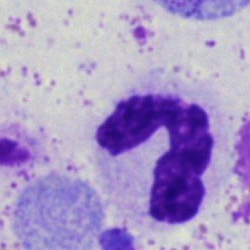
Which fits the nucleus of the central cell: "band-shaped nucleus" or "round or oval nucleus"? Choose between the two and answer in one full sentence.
The nucleus has been drawn out into a curved band lacking separate lobes.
